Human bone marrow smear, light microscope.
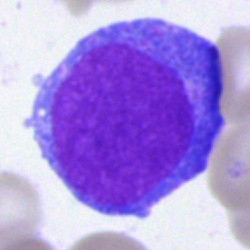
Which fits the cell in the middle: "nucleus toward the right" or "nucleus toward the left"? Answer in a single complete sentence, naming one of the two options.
It is to the right of the nucleus that most cytoplasm is found.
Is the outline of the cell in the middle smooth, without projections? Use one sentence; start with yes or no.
No, along its edge the cell is rough, not smooth.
